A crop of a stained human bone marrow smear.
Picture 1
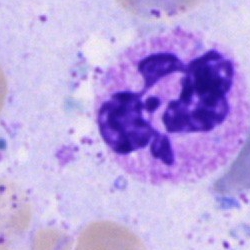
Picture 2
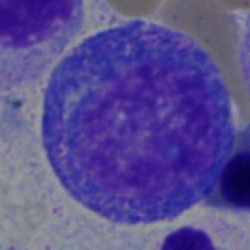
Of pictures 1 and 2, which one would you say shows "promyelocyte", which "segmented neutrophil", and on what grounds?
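Picture 1 is the segmented neutrophil, and picture 2 is the promyelocyte. Both cells have a round, smooth outline, so look inside them. In picture 1 the chromatin is dark purple and gathered into coarse clumps, while in picture 2 it is finely granular and spread evenly, with no coarse clumps.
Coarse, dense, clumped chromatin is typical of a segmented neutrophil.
You won't find a nucleolus in the nucleus in picture 1, nor any vacuole in its cytoplasm.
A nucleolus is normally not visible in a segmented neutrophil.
The promyelocyte's cytoplasm stains deep blue, and its surface has no projections or blebs.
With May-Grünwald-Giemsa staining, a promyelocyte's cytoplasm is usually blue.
The dark nucleus just beside its lower right edge belongs to another cell.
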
